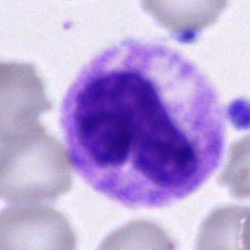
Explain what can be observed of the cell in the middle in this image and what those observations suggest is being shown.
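Round and smooth, the outline encloses a curved nucleus with a deep notch in its lower edge. Within that nucleus, the chromatin is dark purple and coarsely clumped. No nucleoli are visible. This cell is a band neutrophil.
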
